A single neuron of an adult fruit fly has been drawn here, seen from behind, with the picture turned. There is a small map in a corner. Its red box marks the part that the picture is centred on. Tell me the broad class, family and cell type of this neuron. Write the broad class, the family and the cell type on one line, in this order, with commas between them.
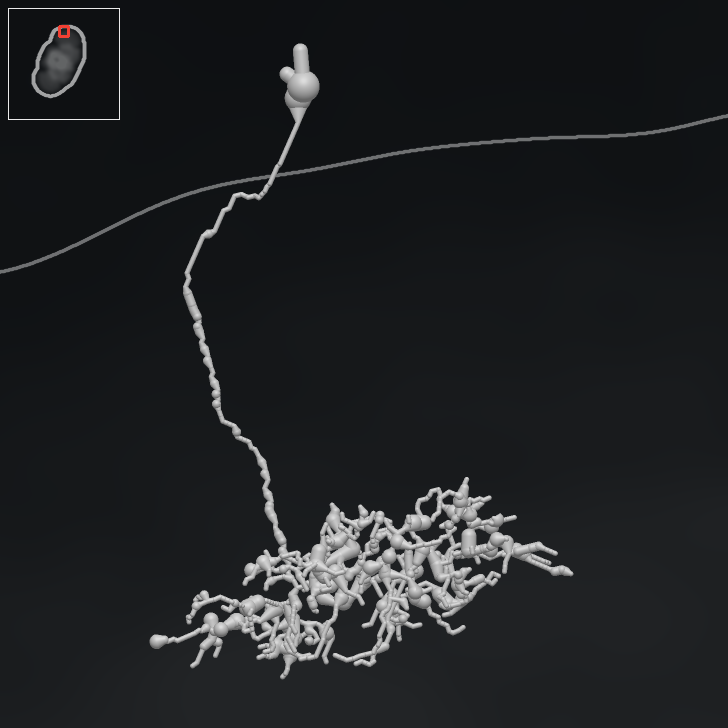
optic-lobe intrinsic neuron, Dm, Dm12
